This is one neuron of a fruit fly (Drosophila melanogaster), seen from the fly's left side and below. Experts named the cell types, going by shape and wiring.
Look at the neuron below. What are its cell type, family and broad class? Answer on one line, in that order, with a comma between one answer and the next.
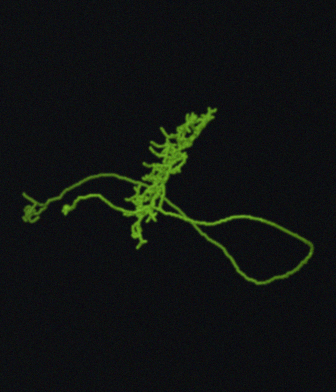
MeTu3b, MeTu, visual projection neuron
